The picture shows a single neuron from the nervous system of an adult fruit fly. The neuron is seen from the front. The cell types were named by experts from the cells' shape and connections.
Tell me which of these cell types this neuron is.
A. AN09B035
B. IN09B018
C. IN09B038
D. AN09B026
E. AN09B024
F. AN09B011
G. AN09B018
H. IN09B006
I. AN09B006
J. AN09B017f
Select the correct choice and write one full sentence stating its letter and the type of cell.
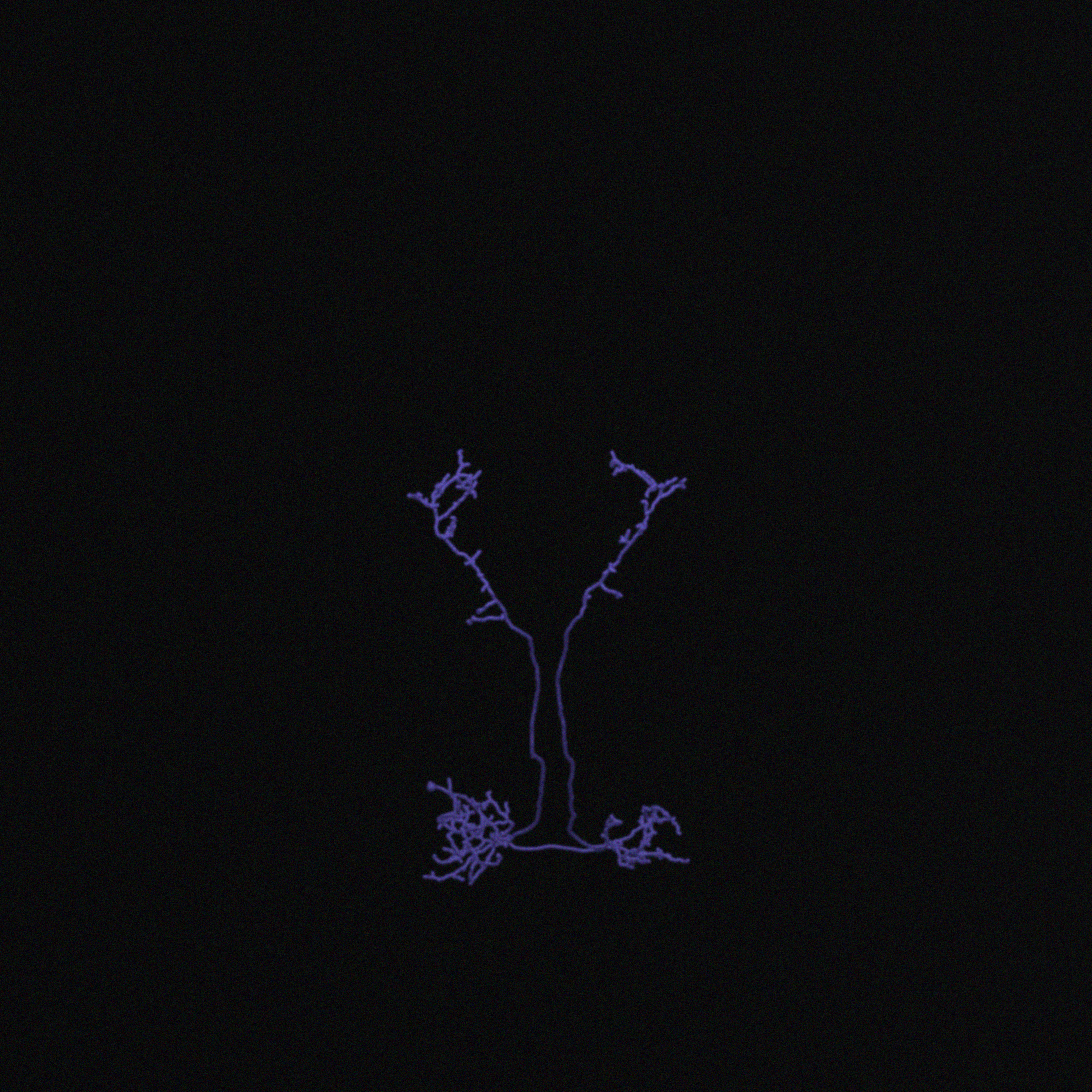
In terms of cell type, the neuron is AN09B026, option D.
